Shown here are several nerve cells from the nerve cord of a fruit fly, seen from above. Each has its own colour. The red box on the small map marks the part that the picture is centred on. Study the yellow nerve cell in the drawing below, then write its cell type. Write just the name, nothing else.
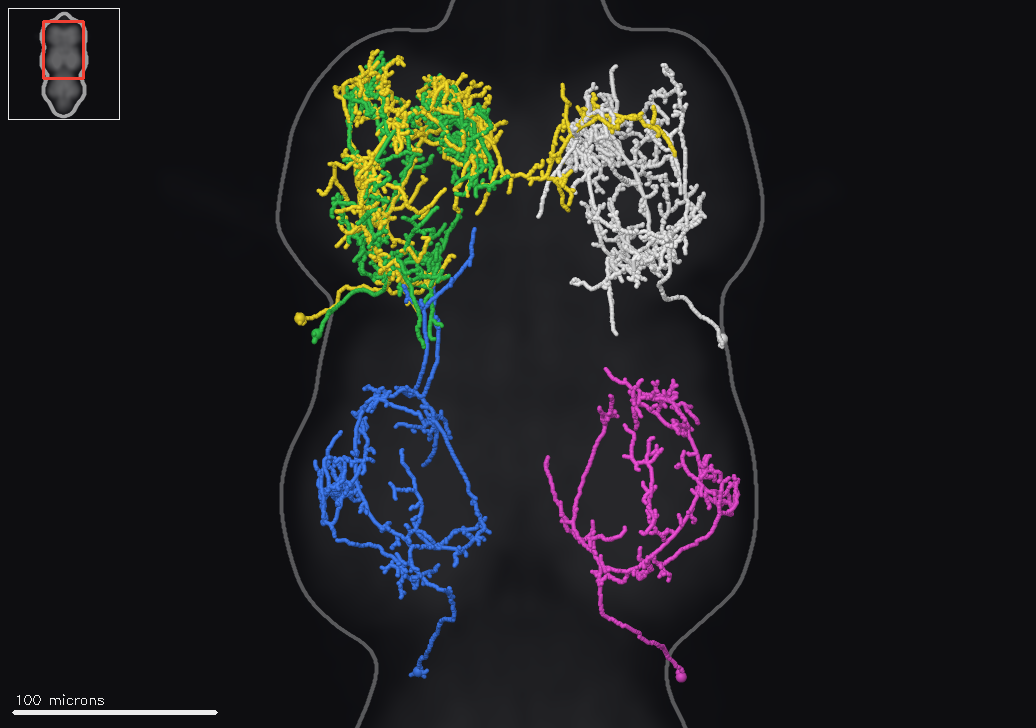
IN03A022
